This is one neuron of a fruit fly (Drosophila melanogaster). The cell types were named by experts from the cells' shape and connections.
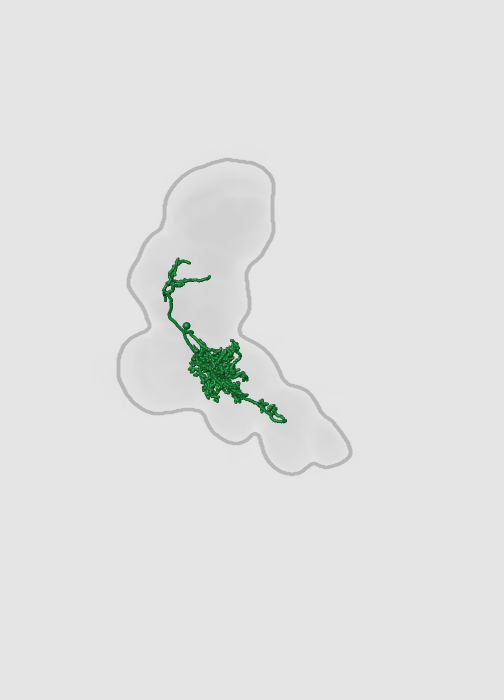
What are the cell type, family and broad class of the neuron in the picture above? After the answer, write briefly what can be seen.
The cell type is AN08B009. Its family is hemilineage 08B. This is an ascending neuron. In this view it is taller than it is wide.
